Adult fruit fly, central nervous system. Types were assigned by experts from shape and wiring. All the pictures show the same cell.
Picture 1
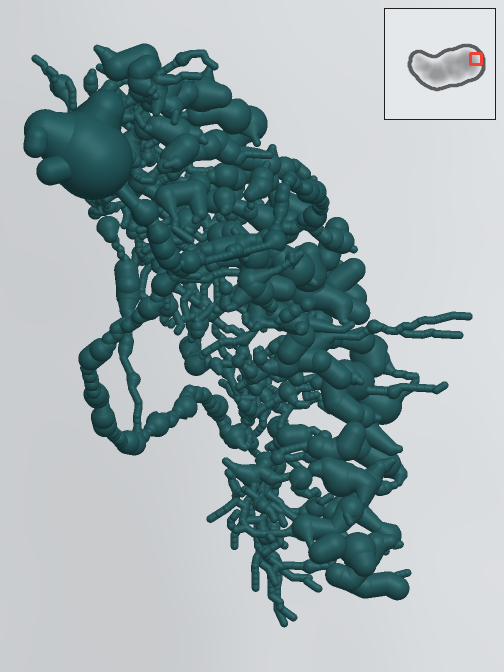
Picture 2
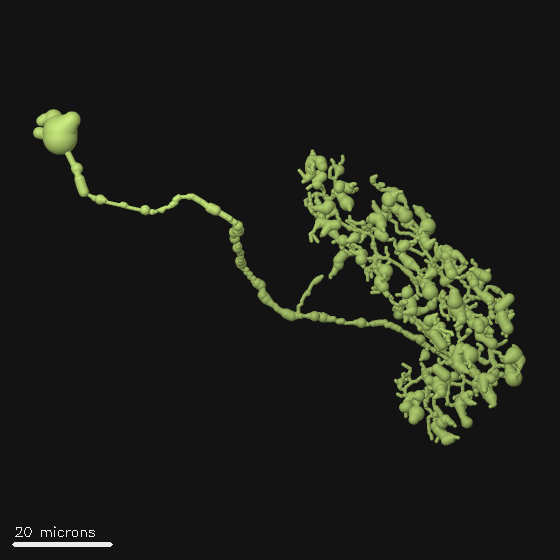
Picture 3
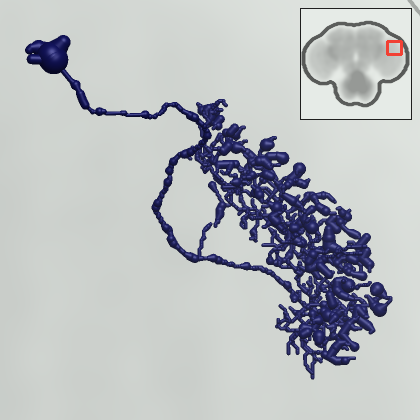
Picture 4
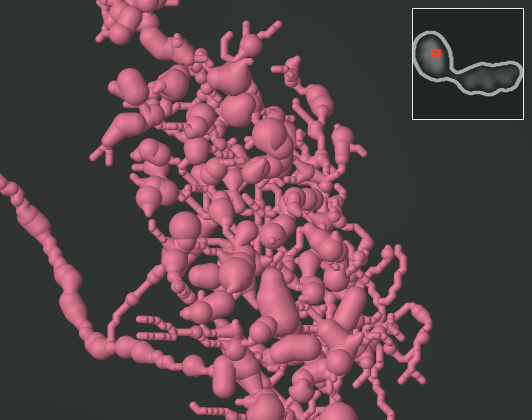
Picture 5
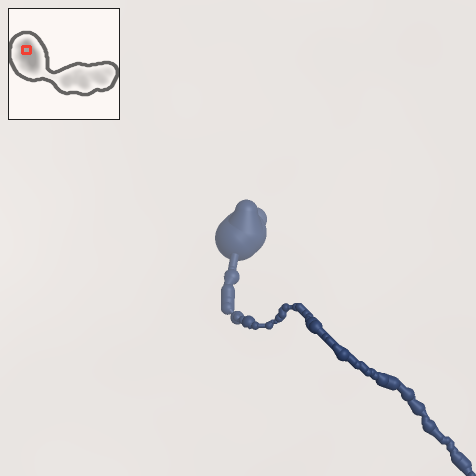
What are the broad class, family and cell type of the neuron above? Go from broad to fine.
optic-lobe intrinsic neuron; Dm; Dm4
